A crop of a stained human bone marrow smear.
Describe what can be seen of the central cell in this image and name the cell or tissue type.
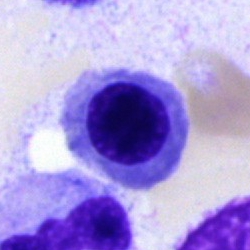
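See how the outline's roughly round, just a slightly uneven edge? The chromatin's dark and densely clumped, and no nucleoli can be seen in the nucleus. A moderate rim of medium blue cytoplasm goes all the way around the nucleus. So that one's an erythroblast.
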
